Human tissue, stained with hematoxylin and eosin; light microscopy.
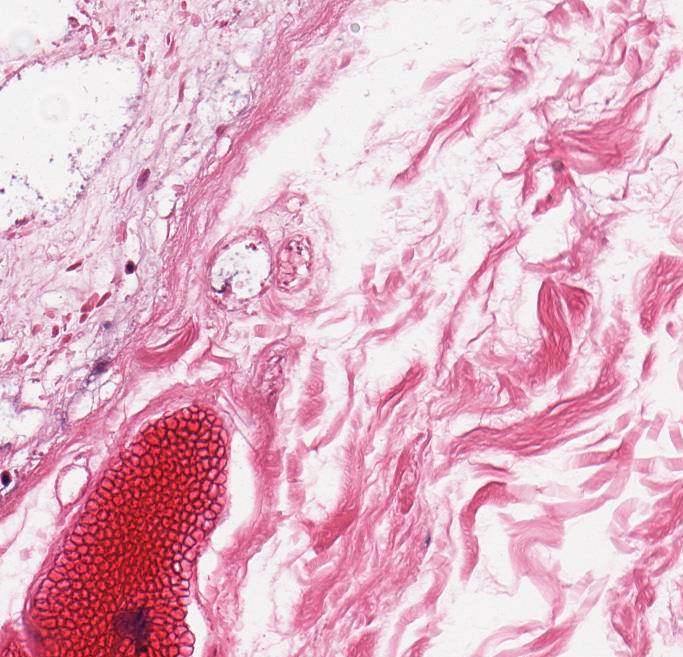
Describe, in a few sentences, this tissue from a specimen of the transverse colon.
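It's all connective tissue, no epithelium anywhere in view. At the lower left a large vessel is filled with red blood cells. Nuclei are sparse among the collagen bundles in the right half. Near the centre, two small rounded thin-walled structures sit side by side.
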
